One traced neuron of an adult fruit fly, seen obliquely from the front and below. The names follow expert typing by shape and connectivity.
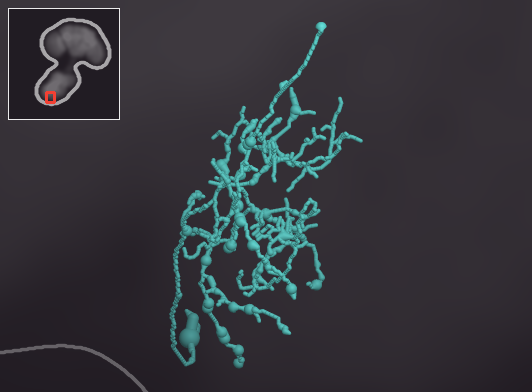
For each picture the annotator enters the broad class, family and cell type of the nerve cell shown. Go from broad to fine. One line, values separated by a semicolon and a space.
nerve-cord intrinsic neuron; hemilineage 01B; IN01B078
